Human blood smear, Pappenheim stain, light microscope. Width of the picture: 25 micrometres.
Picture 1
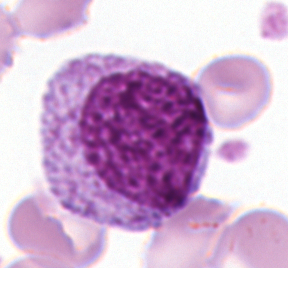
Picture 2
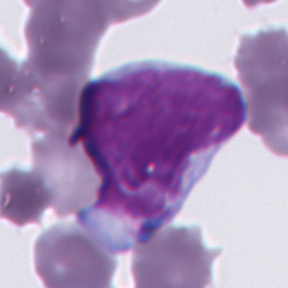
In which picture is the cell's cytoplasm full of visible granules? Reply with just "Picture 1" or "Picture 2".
Picture 1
